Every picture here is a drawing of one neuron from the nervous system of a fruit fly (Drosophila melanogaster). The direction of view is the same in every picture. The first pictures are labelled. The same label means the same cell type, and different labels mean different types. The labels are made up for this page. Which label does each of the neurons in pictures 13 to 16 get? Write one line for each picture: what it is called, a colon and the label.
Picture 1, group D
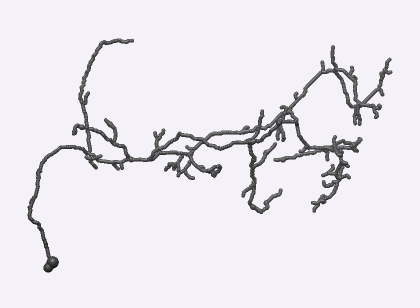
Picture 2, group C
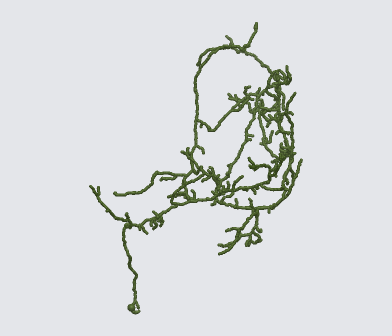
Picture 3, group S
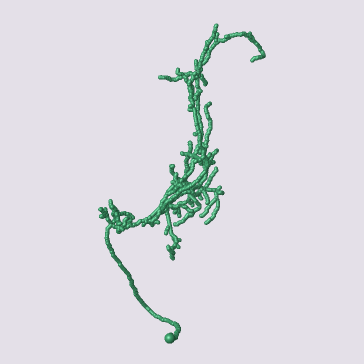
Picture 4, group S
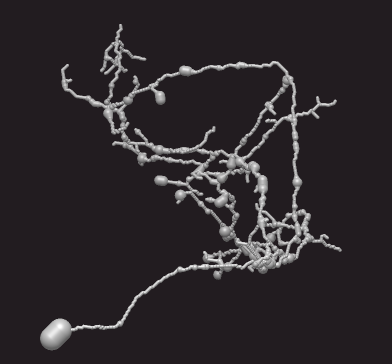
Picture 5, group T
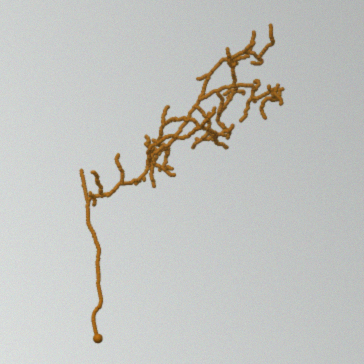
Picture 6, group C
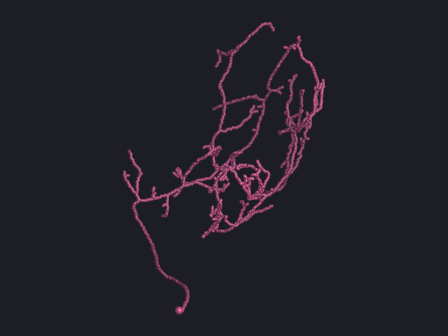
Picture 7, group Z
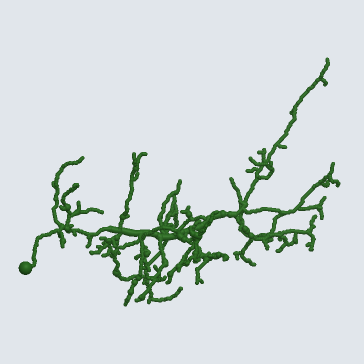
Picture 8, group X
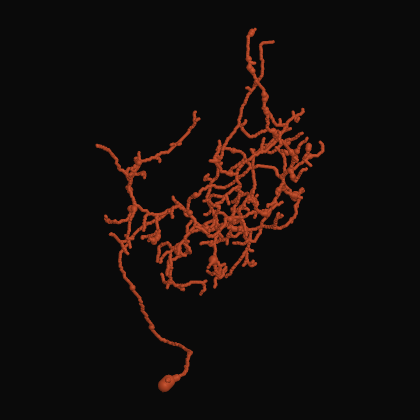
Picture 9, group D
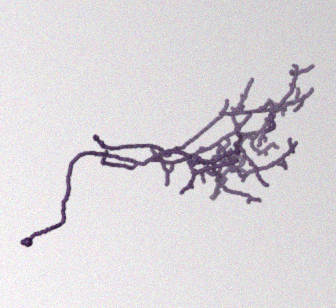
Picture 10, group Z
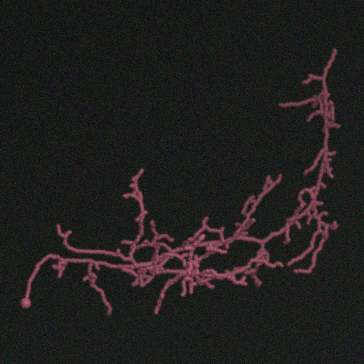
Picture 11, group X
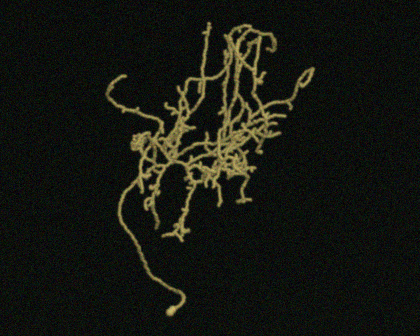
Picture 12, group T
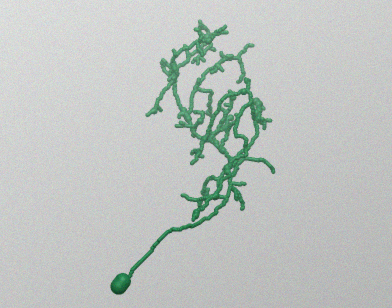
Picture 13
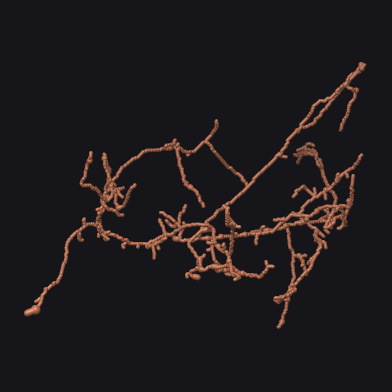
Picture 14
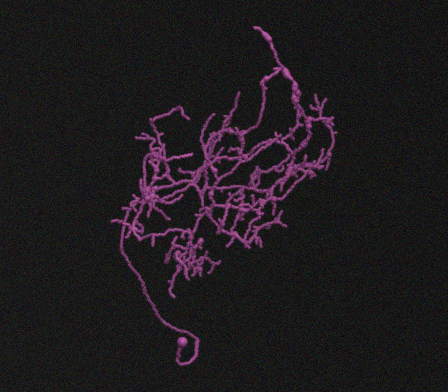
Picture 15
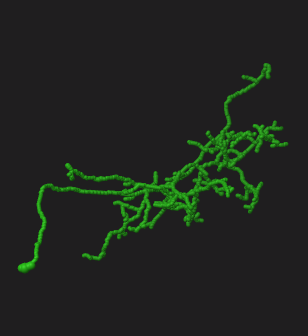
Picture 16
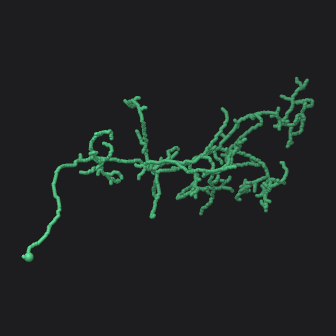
13: group C
14: group X
15: group D
16: group D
